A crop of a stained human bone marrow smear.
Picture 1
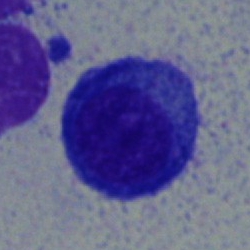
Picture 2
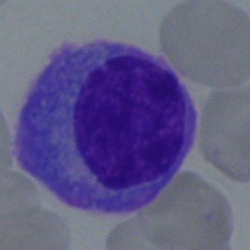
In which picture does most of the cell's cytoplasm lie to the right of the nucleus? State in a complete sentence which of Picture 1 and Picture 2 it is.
It is in picture 1 that the nucleus sits toward the left.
